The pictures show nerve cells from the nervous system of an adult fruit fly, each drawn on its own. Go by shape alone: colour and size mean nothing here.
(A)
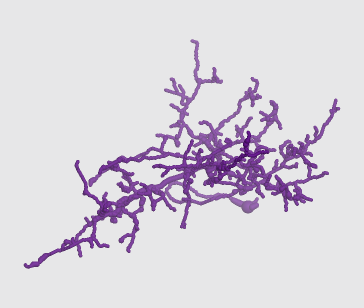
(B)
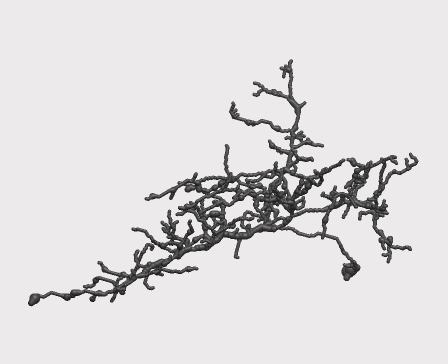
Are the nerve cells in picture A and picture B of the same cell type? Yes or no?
yes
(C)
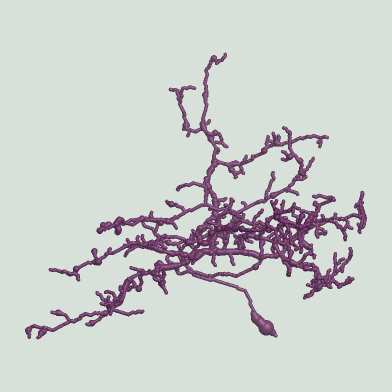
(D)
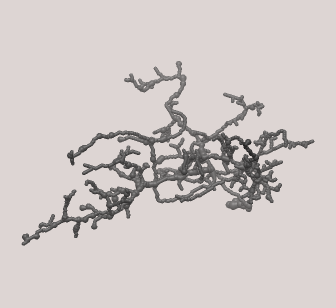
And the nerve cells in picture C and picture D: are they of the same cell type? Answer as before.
yes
